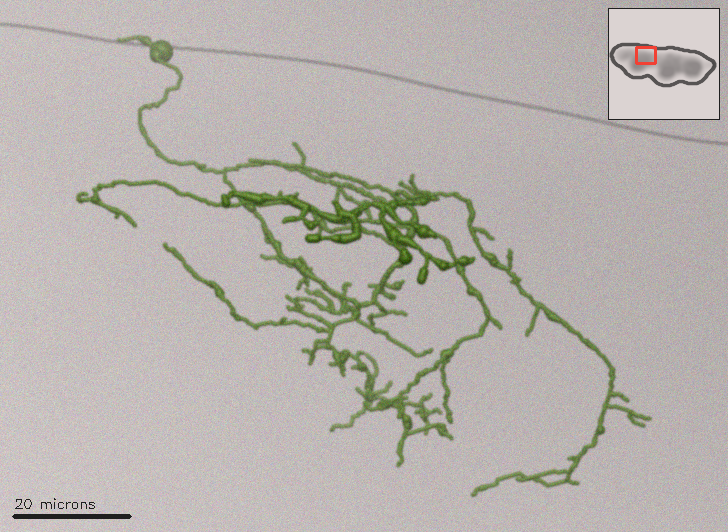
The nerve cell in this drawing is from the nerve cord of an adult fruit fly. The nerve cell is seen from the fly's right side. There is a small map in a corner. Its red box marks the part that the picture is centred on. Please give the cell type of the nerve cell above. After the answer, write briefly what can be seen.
Its cell type is INXXX391. Its broad class is nerve-cord intrinsic neuron. From left to right in the picture it spans about 100 microns. Dozens of branch ends can be seen.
